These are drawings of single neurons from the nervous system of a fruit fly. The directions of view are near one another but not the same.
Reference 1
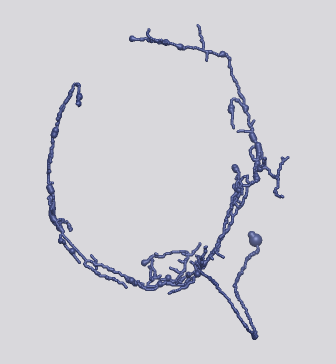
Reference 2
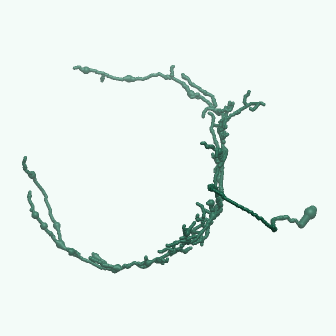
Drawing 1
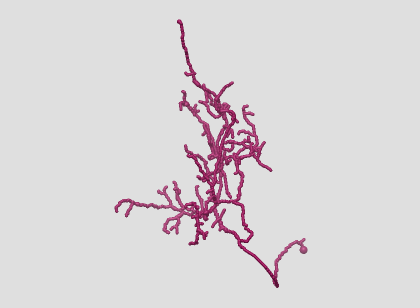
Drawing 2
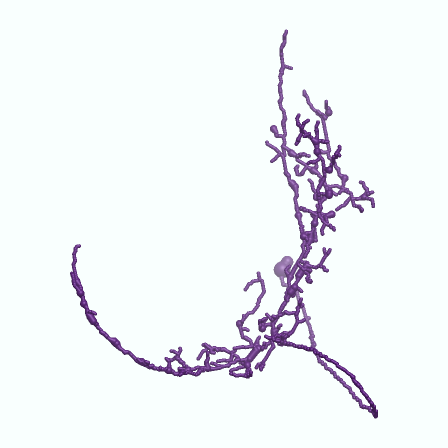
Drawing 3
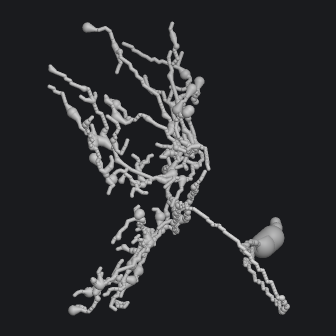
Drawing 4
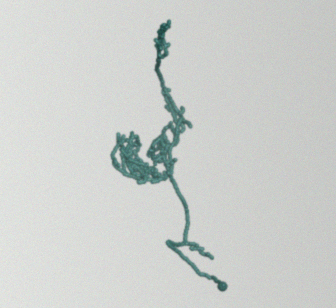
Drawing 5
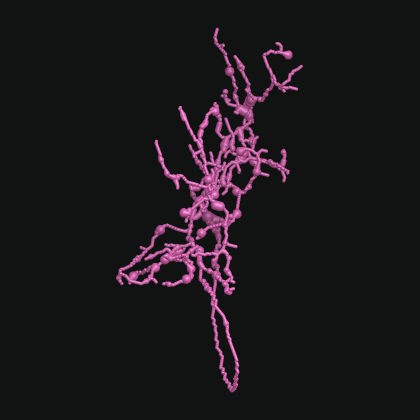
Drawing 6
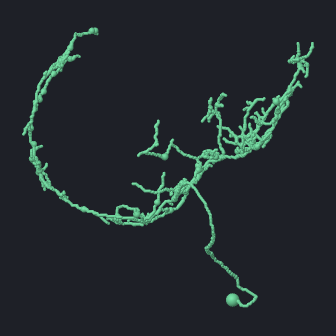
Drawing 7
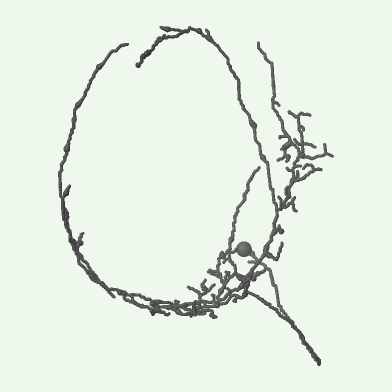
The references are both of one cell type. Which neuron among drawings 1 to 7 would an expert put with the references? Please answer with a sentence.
Drawing 7 is of the same cell type.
